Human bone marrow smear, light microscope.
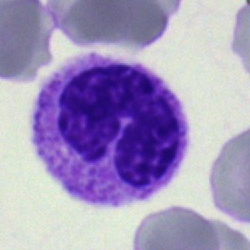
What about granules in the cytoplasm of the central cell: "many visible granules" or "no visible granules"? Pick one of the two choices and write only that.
Many visible granules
